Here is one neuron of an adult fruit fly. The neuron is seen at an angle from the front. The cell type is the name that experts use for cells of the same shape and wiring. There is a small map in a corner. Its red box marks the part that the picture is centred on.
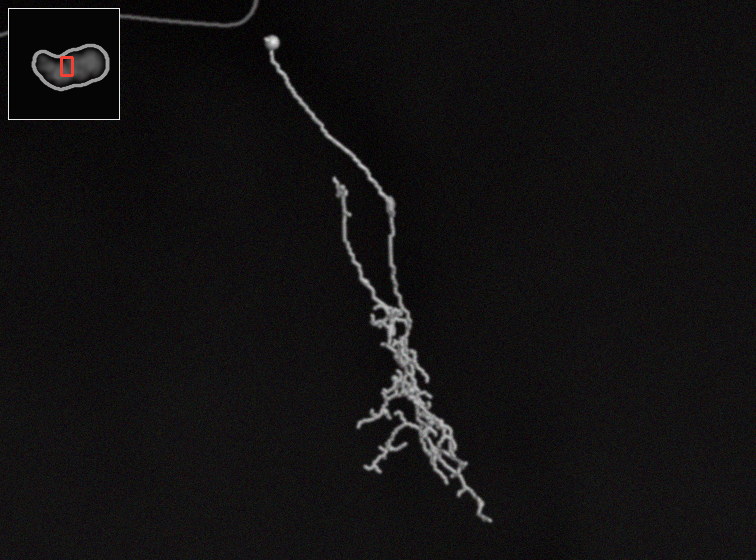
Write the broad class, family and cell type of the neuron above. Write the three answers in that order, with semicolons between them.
visual projection neuron; hemilineage VPNd2; LC10b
